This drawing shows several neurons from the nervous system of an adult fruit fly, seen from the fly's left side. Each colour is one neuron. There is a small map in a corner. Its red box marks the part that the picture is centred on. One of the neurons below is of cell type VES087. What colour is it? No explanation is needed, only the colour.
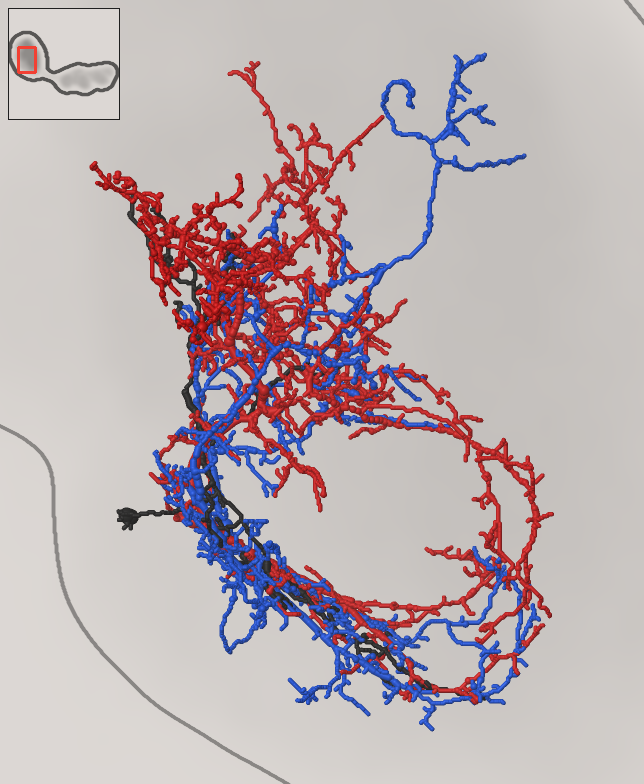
red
